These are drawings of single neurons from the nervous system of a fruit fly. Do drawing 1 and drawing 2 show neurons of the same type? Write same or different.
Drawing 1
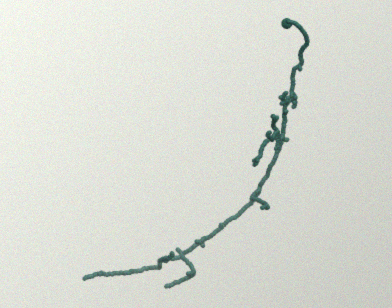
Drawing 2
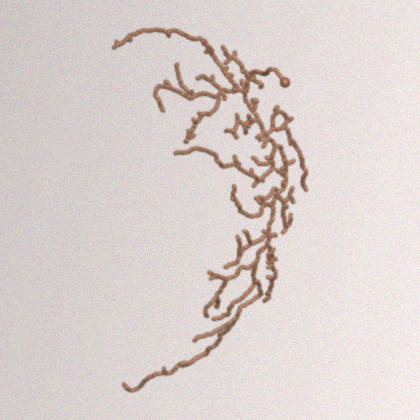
different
